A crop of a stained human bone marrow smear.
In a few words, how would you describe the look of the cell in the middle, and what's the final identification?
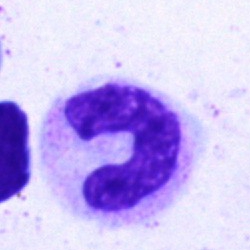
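Look first at the nucleus: it is a curved band shaped like a C, open toward the left. Its chromatin is dark purple and coarsely clumped. Around it sits a moderate rim of pale pinkish-lilac cytoplasm holding fine, faint pinkish granules. This is a band neutrophil.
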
